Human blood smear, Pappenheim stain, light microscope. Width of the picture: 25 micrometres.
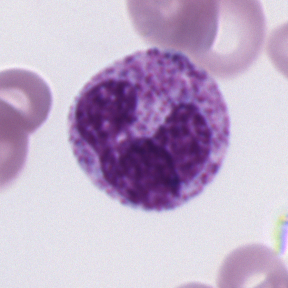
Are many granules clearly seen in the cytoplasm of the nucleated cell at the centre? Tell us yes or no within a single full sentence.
Yes, within its cytoplasm there are many visible granules.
